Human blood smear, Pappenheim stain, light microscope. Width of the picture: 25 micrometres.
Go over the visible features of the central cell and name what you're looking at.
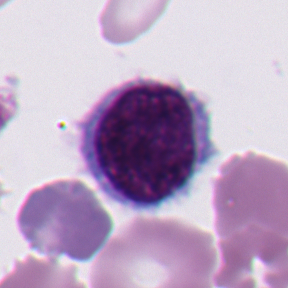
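The chromatin is dense, dark purple and coarsely clumped. Only a narrow rim of cytoplasm, pale bluish-lilac in colour, surrounds the nucleus. The cell margin is ragged with fine hair-like projections. The cell is a hairy cell.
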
